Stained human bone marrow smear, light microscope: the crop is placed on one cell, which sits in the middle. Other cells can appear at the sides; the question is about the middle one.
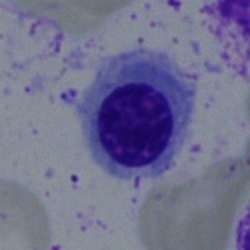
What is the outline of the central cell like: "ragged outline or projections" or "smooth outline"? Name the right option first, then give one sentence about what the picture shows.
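Ragged outline or projections. The cell outline is irregular, with small blunt bulges along its edge.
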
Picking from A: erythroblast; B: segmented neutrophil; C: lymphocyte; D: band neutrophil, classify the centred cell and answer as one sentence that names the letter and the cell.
Of the options given, A is correct, the central cell being an erythroblast.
